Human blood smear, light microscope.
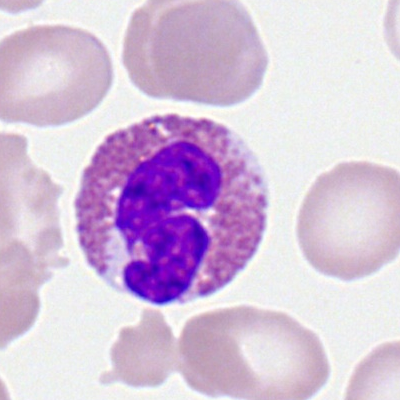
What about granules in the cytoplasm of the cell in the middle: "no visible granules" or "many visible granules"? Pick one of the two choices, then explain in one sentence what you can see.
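Many visible granules. Granules fill the cytoplasm all around the nucleus.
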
